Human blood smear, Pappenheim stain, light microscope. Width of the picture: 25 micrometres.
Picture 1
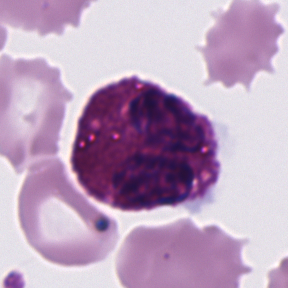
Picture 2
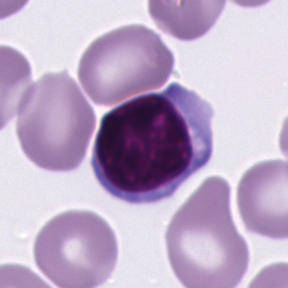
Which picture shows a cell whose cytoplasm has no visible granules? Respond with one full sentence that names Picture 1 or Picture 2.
Within the cytoplasm of the cell in picture 2, no granule is visible.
